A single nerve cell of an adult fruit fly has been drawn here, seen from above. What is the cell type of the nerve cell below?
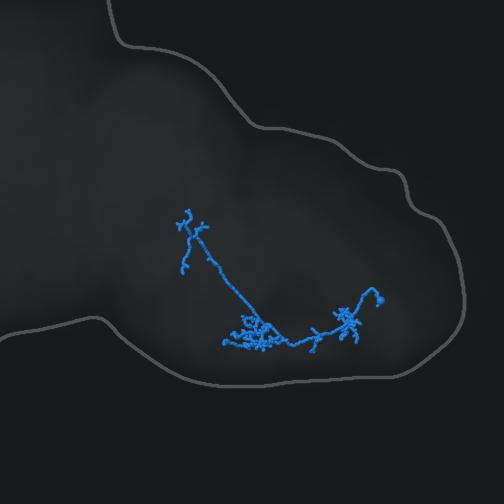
TmY4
